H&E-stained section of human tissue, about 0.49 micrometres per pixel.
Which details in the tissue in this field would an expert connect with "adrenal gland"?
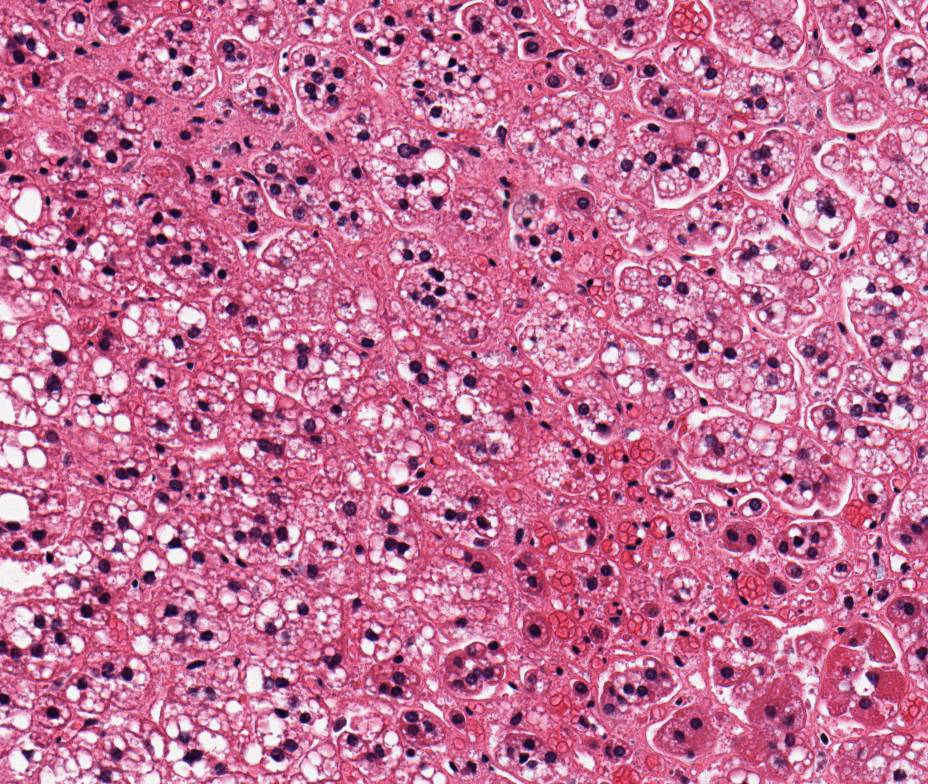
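The tissue in this field is adrenal gland. Looking at the cells, most have pale cytoplasm filled with many small clear vacuoles, so they look foamy. Larger clear vacuoles turn up most often toward the left side. Down in the lower right, though, some cells have more solidly pink cytoplasm with fewer vacuoles. The stroma is scant throughout.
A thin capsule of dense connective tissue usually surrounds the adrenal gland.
Here, I see no broad band of fibrous tissue anywhere in the field.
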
